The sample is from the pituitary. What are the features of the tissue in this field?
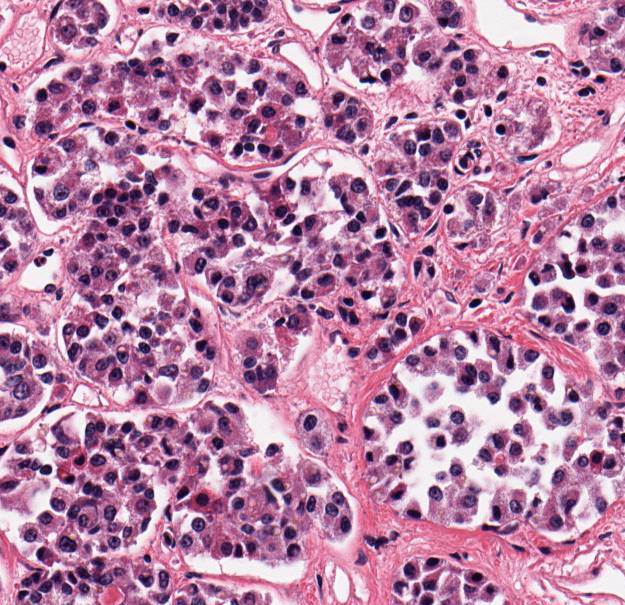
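Cells grouped in rounded nests throughout the field, separated by thin fibrous septa. Septa: pink collagen with a few flattened spindle nuclei. No epithelium-lined glands formed within nests. White clefts separate many nests from surrounding septa.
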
